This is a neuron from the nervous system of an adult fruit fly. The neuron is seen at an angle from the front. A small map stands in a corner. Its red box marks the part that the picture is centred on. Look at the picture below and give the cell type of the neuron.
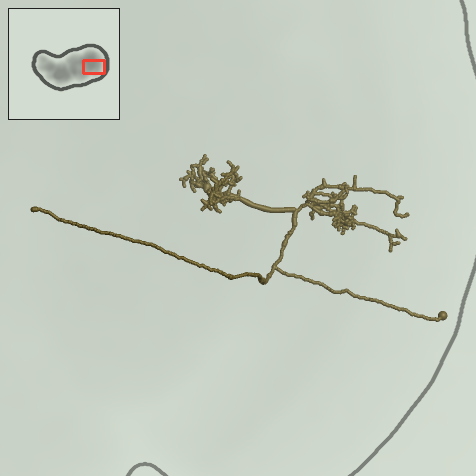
TmY14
